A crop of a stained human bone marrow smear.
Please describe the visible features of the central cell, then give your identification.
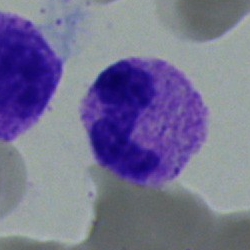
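Its nucleus sits over toward the left side of the cell. That nucleus is indented and curves around, with its concave side turned to the right. There's plenty of cytoplasm, taking up roughly the right half of the cell. Fine granules are scattered evenly all through it. This one's a band neutrophil.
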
